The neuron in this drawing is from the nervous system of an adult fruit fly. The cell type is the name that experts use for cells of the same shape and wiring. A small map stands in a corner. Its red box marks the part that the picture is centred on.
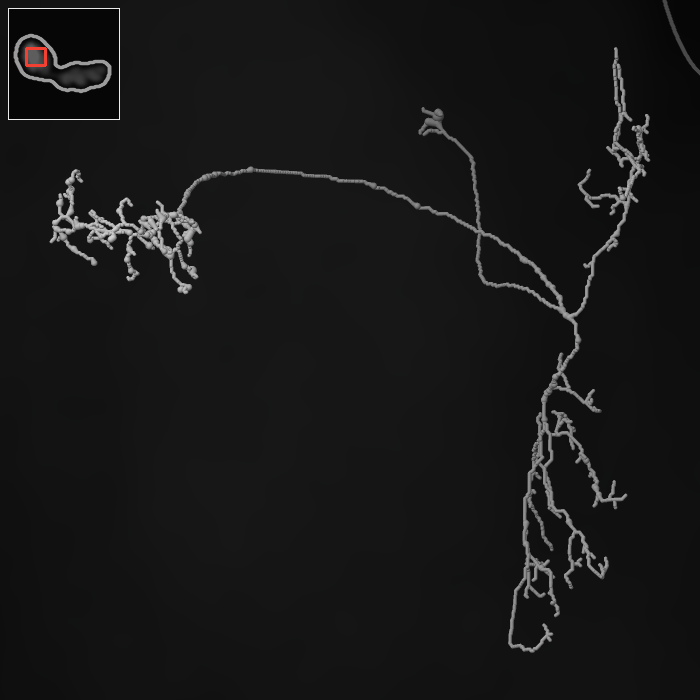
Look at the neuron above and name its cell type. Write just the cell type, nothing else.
LC33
